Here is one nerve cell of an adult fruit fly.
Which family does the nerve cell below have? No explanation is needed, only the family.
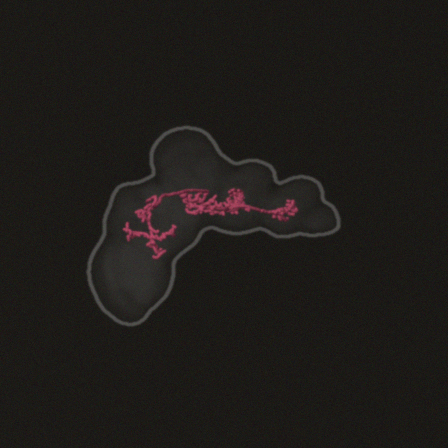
hemilineage 08B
